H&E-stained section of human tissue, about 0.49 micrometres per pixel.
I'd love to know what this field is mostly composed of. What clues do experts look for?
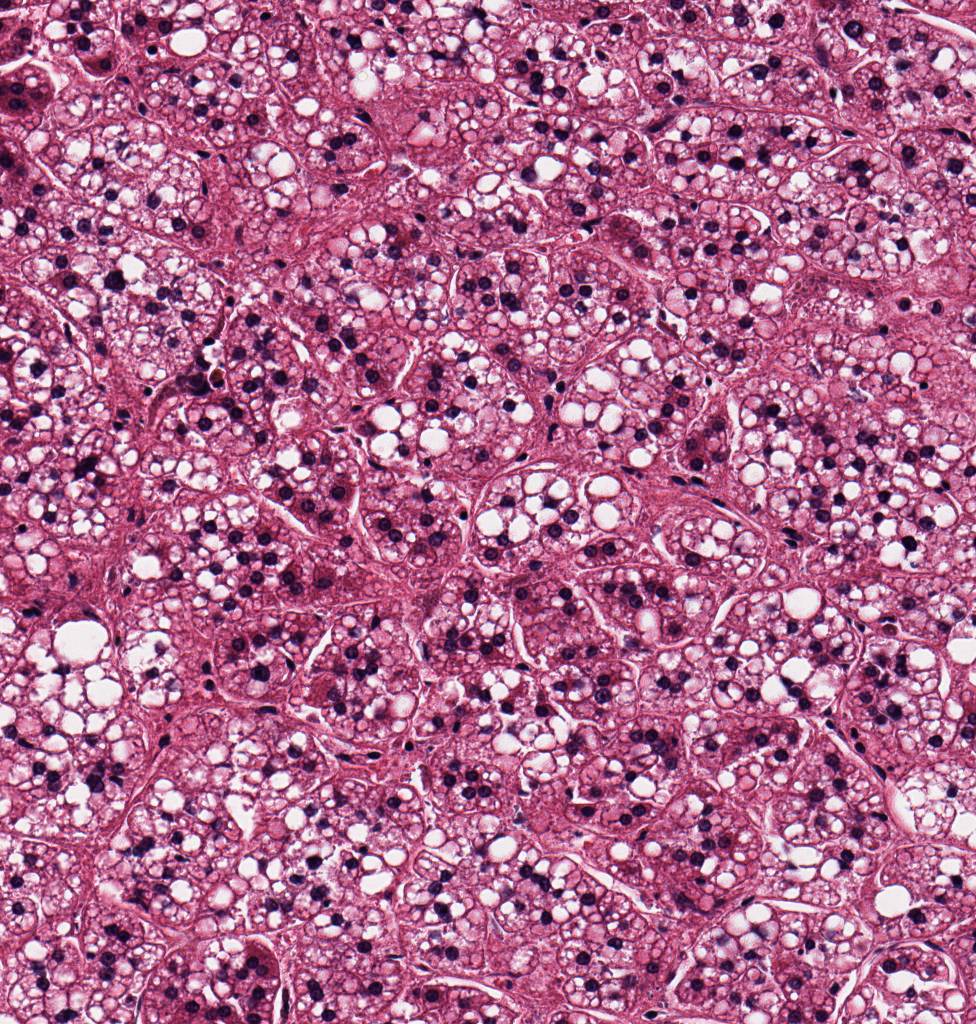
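Zona fasciculata of the adrenal gland makes up this field. Most cells are packed with many clear round vacuoles of varying size, and pink cytoplasm stains between them.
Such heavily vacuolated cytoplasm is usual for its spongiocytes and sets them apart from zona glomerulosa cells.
Nuclei are small, round and dark, and the cells lie in rounded nests between thin pink fibrous septa.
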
